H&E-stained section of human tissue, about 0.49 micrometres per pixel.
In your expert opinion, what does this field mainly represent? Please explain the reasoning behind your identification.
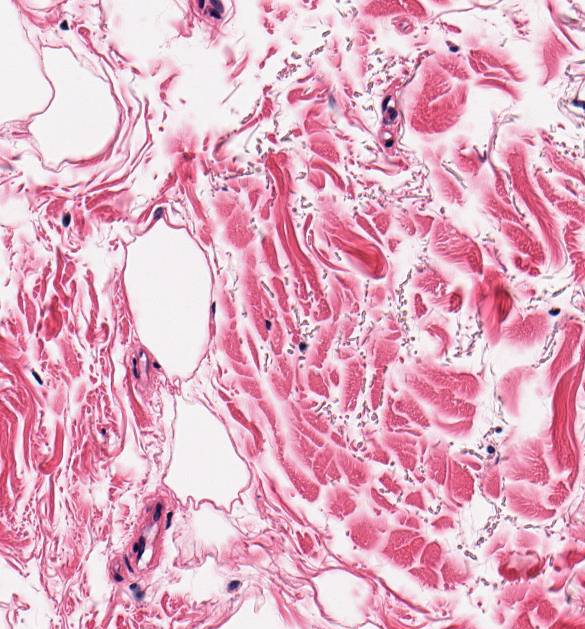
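You're looking at dermis. Deeply eosinophilic fibre bundles fill the centre and right, cut in cross, oblique and longitudinal section; those cut across are irregular rounded or polygonal profiles of varied size.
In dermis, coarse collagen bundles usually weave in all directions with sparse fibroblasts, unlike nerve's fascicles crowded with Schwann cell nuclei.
Nuclei are sparse, small and dark, lying singly.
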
